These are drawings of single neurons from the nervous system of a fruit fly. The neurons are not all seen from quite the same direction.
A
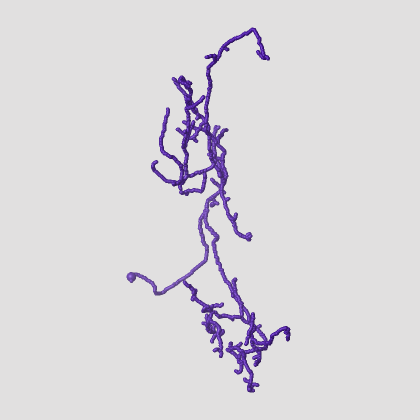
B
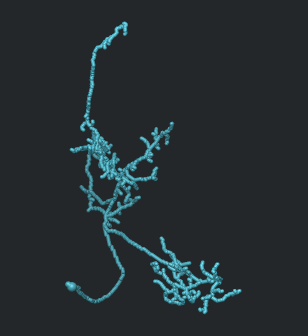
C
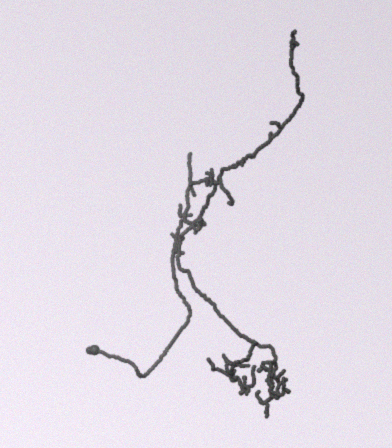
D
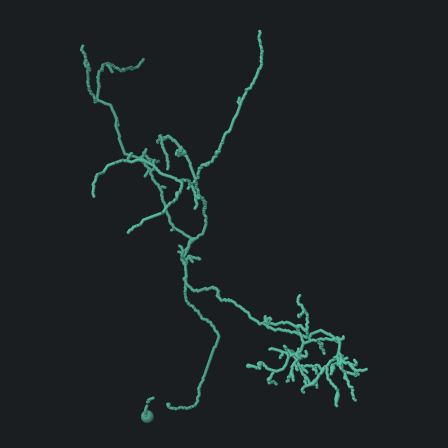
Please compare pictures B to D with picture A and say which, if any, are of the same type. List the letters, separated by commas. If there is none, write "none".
B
